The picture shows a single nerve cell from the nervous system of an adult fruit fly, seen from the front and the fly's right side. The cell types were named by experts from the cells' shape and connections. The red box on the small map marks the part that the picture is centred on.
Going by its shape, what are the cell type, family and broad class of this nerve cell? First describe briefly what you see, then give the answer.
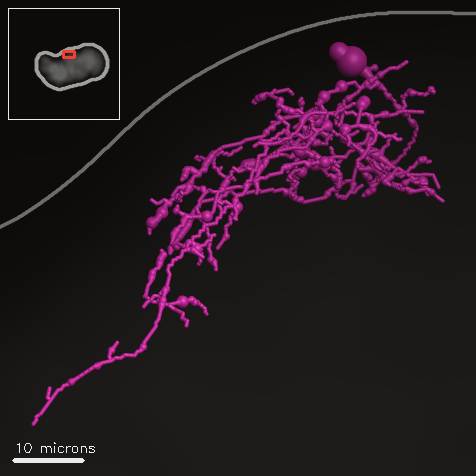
The cell body is at the upper right of the picture. By the scale bar it is about 60 microns wide in this view. Dozens of branch ends can be seen. Its cell type is CB0973. Its family is hemilineage SLPpm1. It is a central-brain intrinsic neuron.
